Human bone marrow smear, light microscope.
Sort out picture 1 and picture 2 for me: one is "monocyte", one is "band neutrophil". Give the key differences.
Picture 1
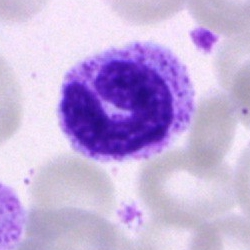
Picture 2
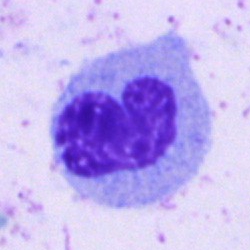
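Picture 1 shows a band neutrophil, and picture 2 shows a monocyte. First, nuclear shape: in picture 1 the nucleus is a thick curved band bent into a horseshoe around a pale central gap, whereas in picture 2 a deep notch in the upper edge gives it a folded, two-lobed form. Second, cytoplasm: picture 2 has abundant pale grey-blue cytoplasm, widest above and to the right of the nucleus.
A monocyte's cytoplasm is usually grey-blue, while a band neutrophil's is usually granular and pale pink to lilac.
Third, chromatin: picture 1 has dark purple, condensed chromatin with no visible nucleoli, while in picture 2 the dark purple chromatin is broken by many small pale gaps.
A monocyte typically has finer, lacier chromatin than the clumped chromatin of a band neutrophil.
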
